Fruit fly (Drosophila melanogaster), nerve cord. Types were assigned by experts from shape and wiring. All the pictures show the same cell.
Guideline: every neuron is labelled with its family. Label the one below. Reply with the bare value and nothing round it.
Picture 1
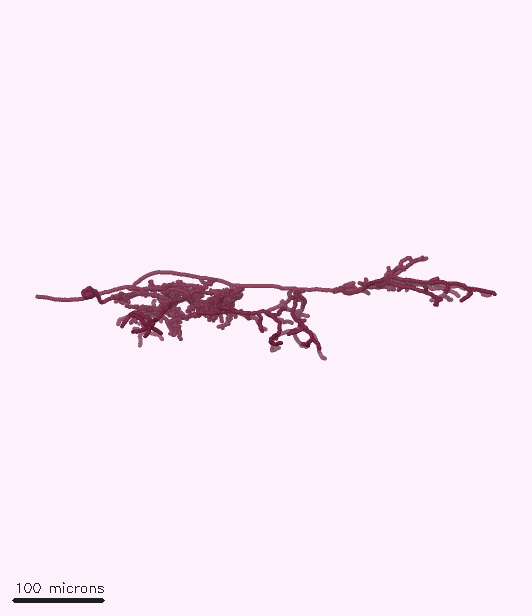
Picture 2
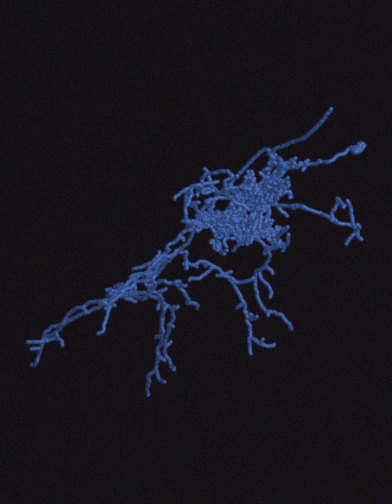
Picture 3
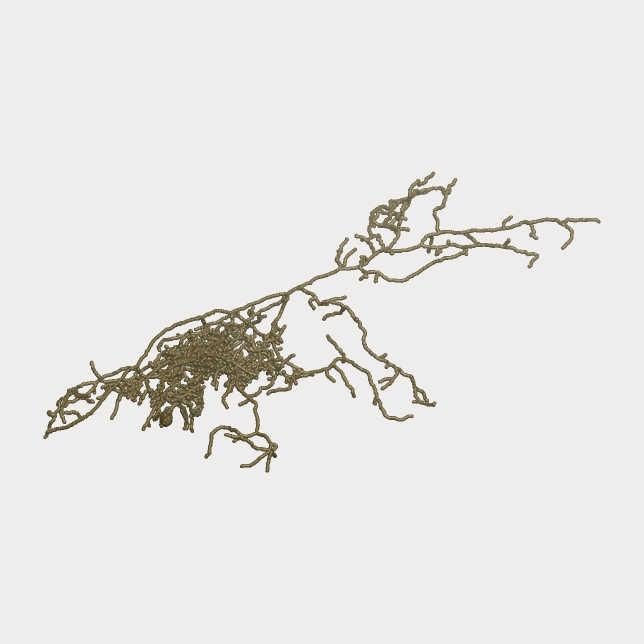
hemilineage 18B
